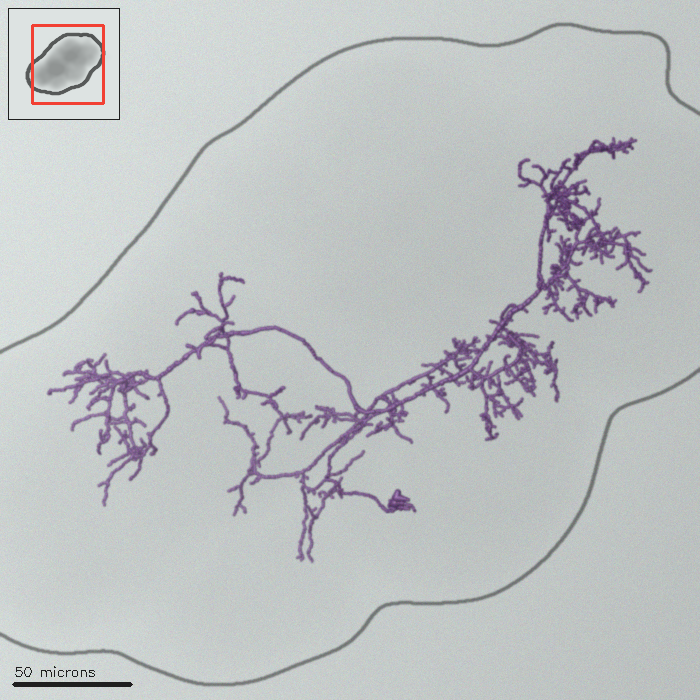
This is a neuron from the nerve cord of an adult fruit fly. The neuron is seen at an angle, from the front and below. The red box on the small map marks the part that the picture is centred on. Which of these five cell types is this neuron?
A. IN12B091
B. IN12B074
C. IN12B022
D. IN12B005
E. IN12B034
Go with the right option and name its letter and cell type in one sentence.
The cell type assigned to the neuron is IN12B005, under option D.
